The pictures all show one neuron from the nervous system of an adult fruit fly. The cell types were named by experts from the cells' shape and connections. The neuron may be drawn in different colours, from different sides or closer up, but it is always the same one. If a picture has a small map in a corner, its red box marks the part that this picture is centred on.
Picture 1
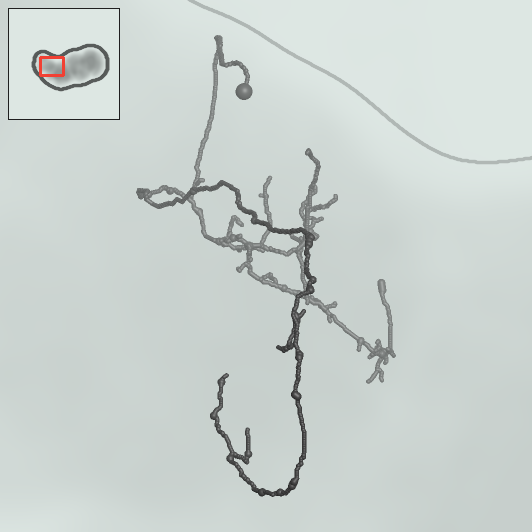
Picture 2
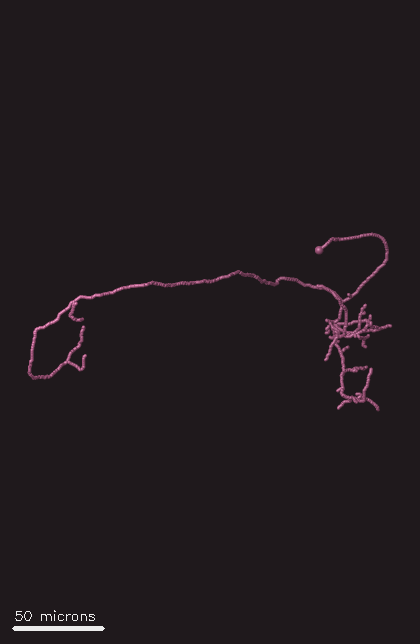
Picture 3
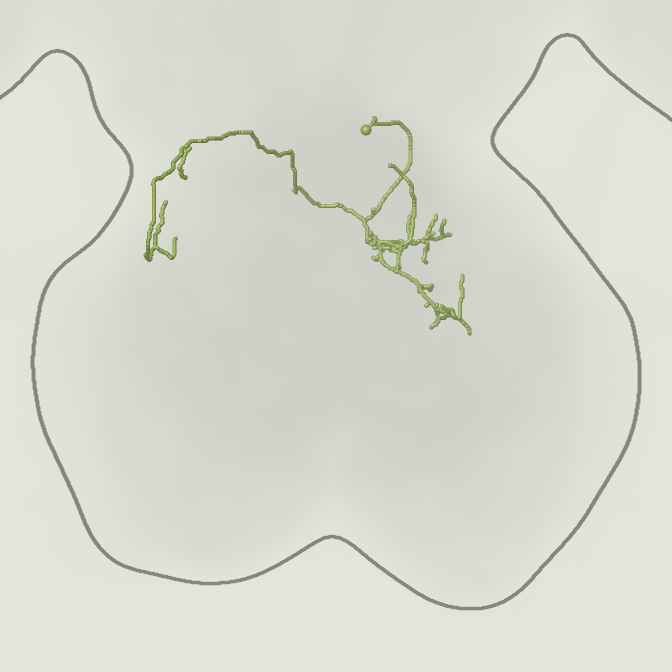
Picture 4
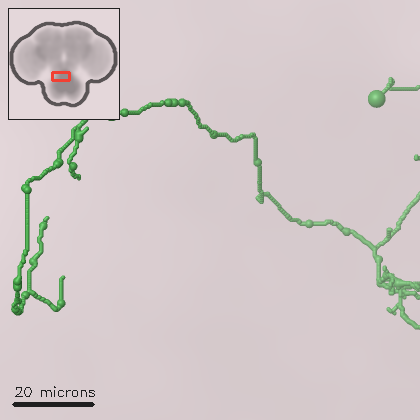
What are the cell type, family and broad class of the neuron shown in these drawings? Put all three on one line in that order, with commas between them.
IN19B089, hemilineage 19B, nerve-cord intrinsic neuron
